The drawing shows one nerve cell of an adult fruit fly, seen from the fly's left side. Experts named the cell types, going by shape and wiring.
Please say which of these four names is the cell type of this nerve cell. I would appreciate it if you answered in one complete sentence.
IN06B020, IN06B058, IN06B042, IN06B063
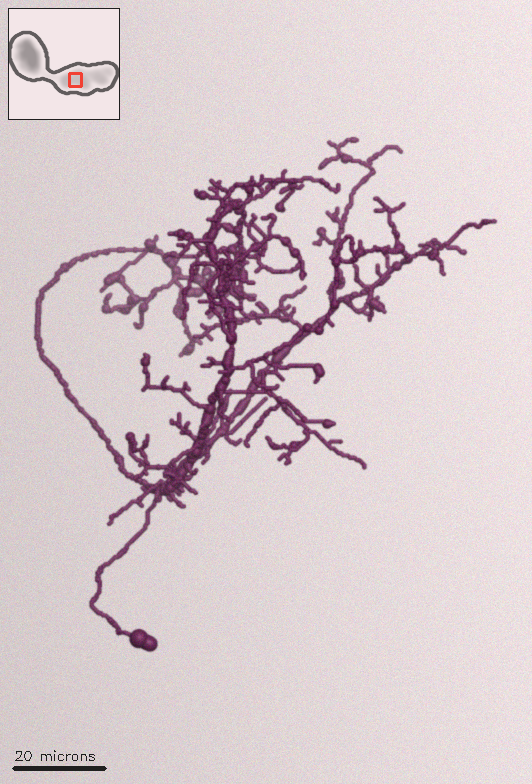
The single nerve cell here is of type IN06B063.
